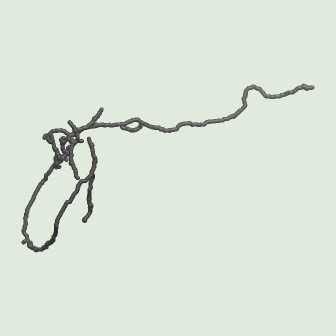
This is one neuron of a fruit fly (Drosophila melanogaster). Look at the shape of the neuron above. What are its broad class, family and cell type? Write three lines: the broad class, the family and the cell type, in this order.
sensory neuron entering the brain
class gustatory
LB4a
